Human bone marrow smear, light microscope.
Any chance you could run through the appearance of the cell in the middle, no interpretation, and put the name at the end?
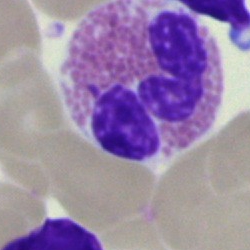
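In the nucleus, the chromatin is dense and deep purple, with a clumped rather than fine texture, and no nucleoli can be seen. Next, granules fill the cytoplasm all around the nucleus, leaving little clear background, and no vacuoles are visible. This is an eosinophil.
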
